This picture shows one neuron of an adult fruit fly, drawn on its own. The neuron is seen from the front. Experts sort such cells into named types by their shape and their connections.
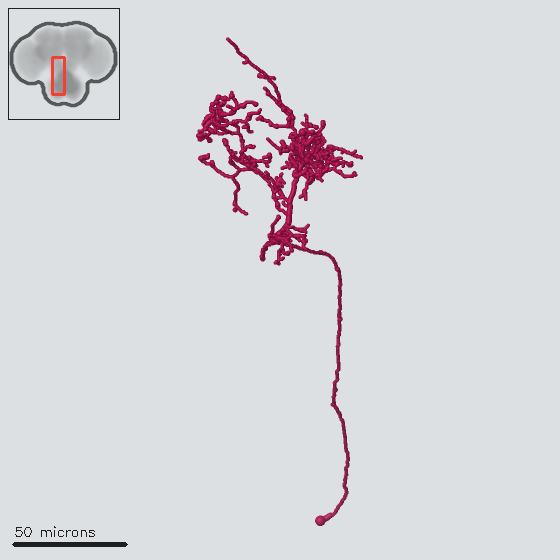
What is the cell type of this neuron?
ANXXX462a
